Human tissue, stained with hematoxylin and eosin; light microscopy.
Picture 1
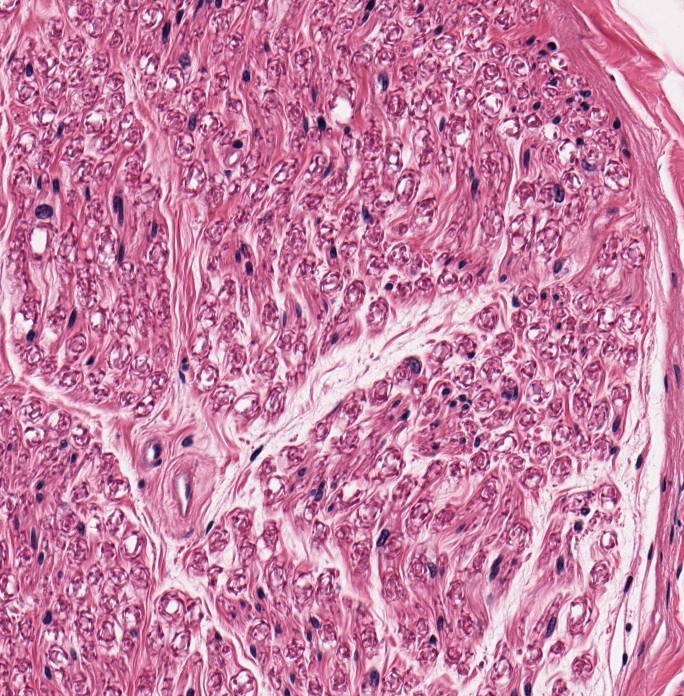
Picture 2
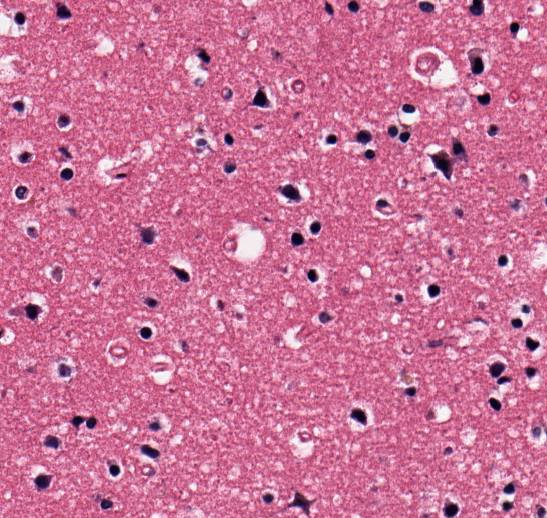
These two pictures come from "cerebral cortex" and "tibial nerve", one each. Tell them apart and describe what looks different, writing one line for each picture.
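Picture 1 shows tissue from the tibial nerve. Small, dark, elongated nuclei are scattered between the fibre profiles throughout the field.
Picture 2 shows tissue from the cerebral cortex. Most nuclei are small, round and darkly stained.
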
